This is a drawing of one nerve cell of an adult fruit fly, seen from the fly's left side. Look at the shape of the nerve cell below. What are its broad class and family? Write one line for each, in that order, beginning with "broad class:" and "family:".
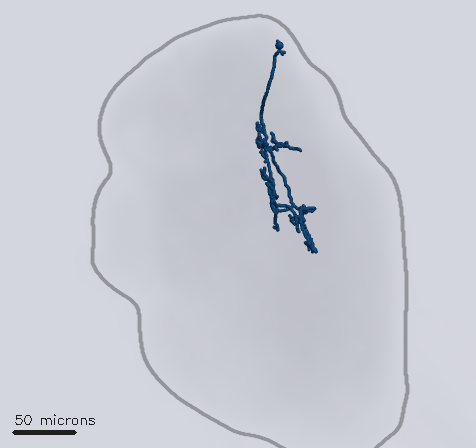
broad class: central-brain intrinsic neuron
family: hemilineage CLp1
